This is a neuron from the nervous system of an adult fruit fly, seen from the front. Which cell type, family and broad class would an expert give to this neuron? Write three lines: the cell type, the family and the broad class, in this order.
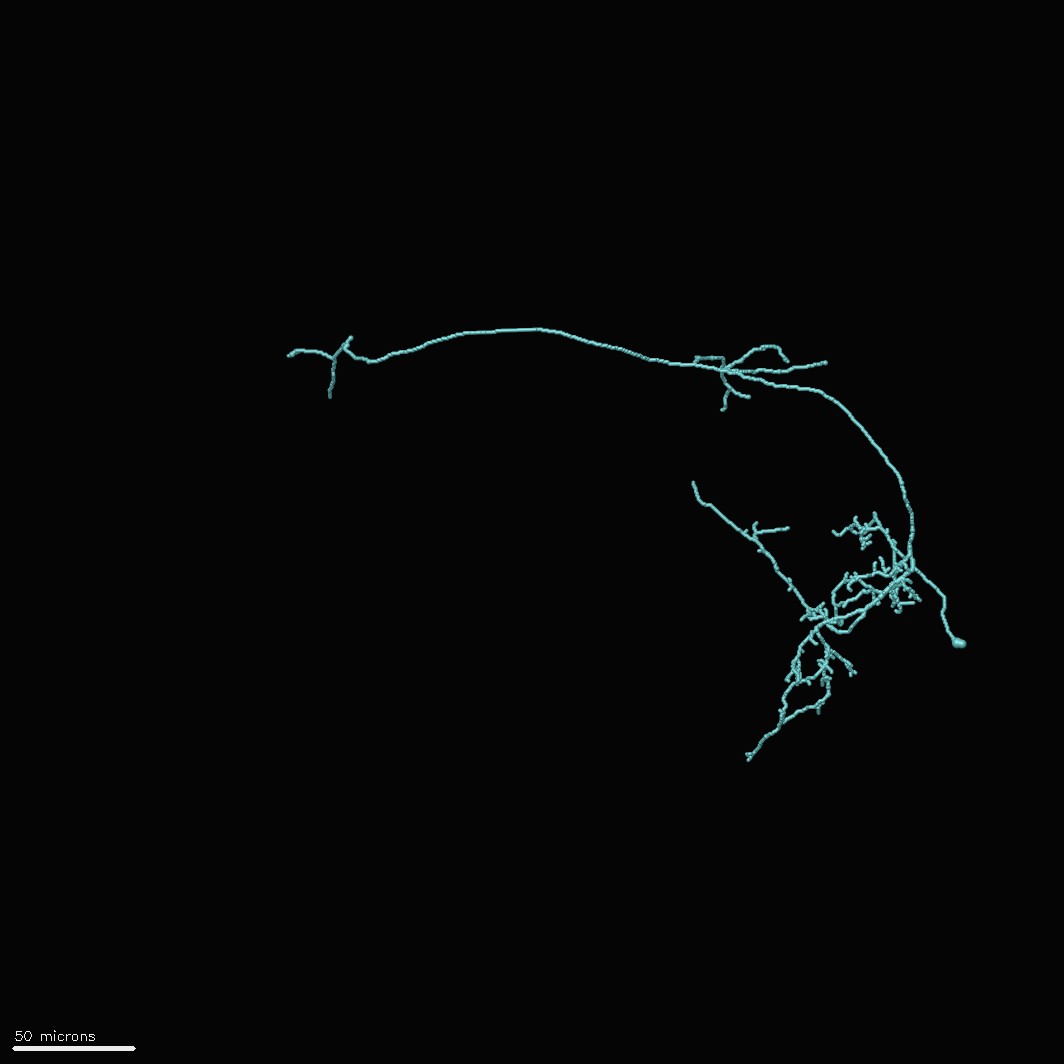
AVLP149
hemilineage VLPl&p2_lateral
central-brain intrinsic neuron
